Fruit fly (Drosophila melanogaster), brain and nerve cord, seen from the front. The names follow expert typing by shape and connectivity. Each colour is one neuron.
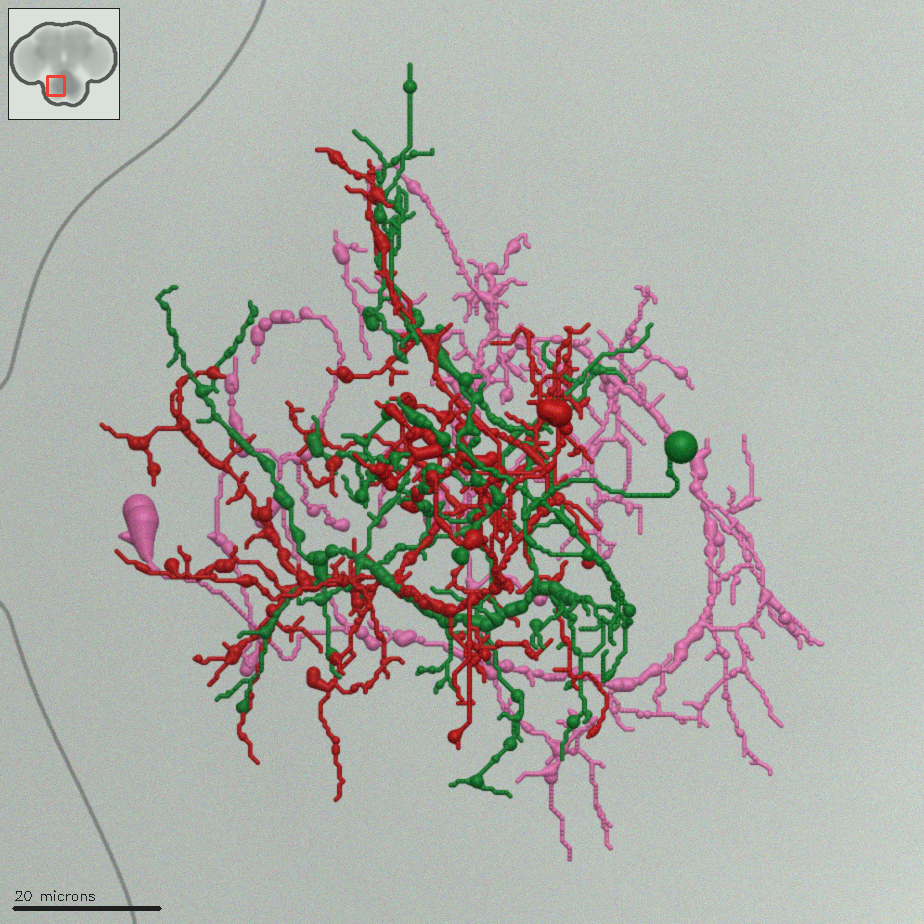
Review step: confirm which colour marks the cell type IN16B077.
pink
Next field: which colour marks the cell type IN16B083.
red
